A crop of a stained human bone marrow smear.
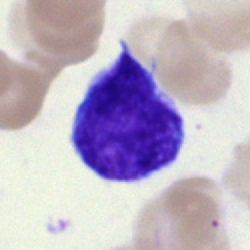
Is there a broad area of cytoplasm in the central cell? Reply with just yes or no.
No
